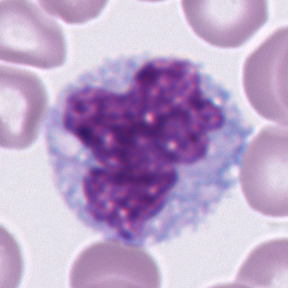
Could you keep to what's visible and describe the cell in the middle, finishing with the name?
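The outline is roughly round. The nucleus is irregular and folded, with several bulging lobes, and shows no nucleoli. Fine, faint granules are present in the cytoplasm, and coarse coloured granules are absent. This is a monocyte.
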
